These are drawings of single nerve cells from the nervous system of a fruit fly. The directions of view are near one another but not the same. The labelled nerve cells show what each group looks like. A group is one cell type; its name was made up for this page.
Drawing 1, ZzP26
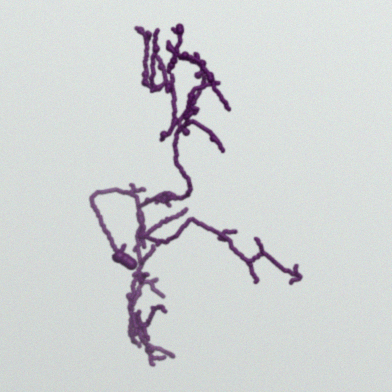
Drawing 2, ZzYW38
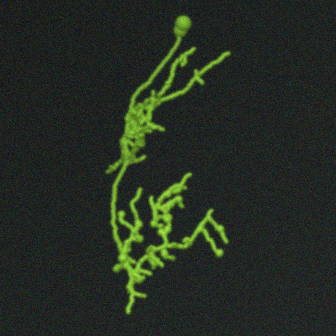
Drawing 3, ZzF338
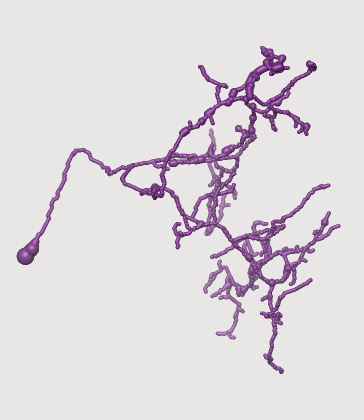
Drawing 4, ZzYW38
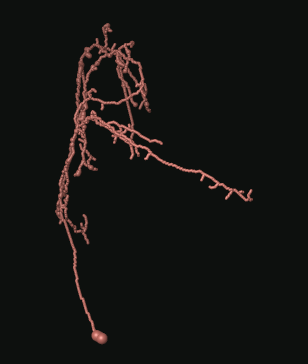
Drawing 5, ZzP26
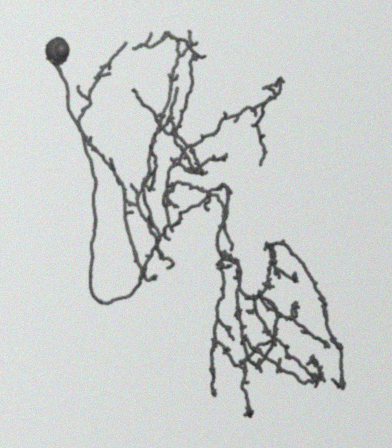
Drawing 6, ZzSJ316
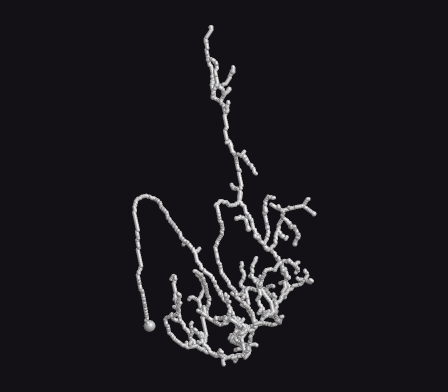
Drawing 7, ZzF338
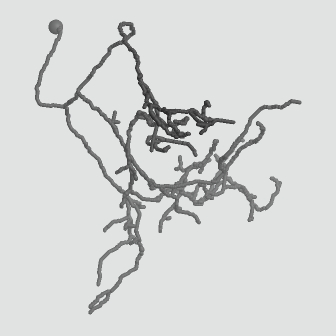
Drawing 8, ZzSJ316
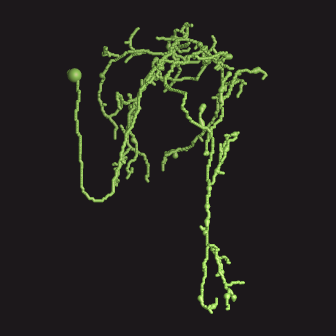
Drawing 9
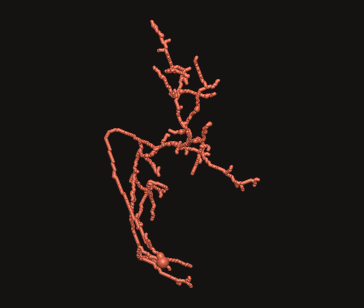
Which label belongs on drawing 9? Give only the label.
ZzP26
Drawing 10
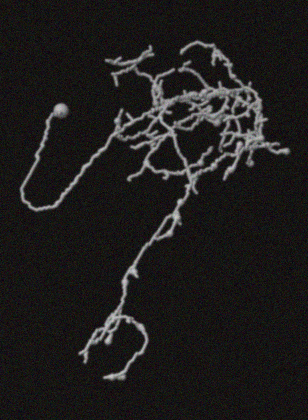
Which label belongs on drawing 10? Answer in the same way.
ZzSJ316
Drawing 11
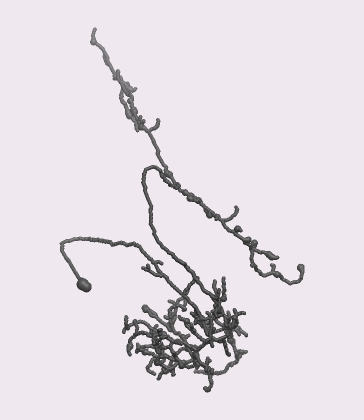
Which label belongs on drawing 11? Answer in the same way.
ZzSJ316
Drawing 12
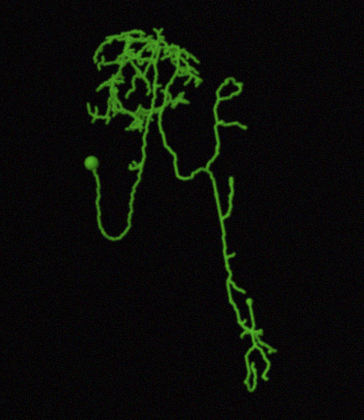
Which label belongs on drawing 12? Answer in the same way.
ZzSJ316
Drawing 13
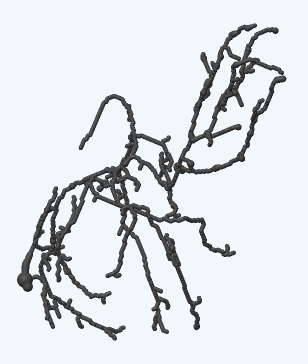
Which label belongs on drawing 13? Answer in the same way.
ZzP26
